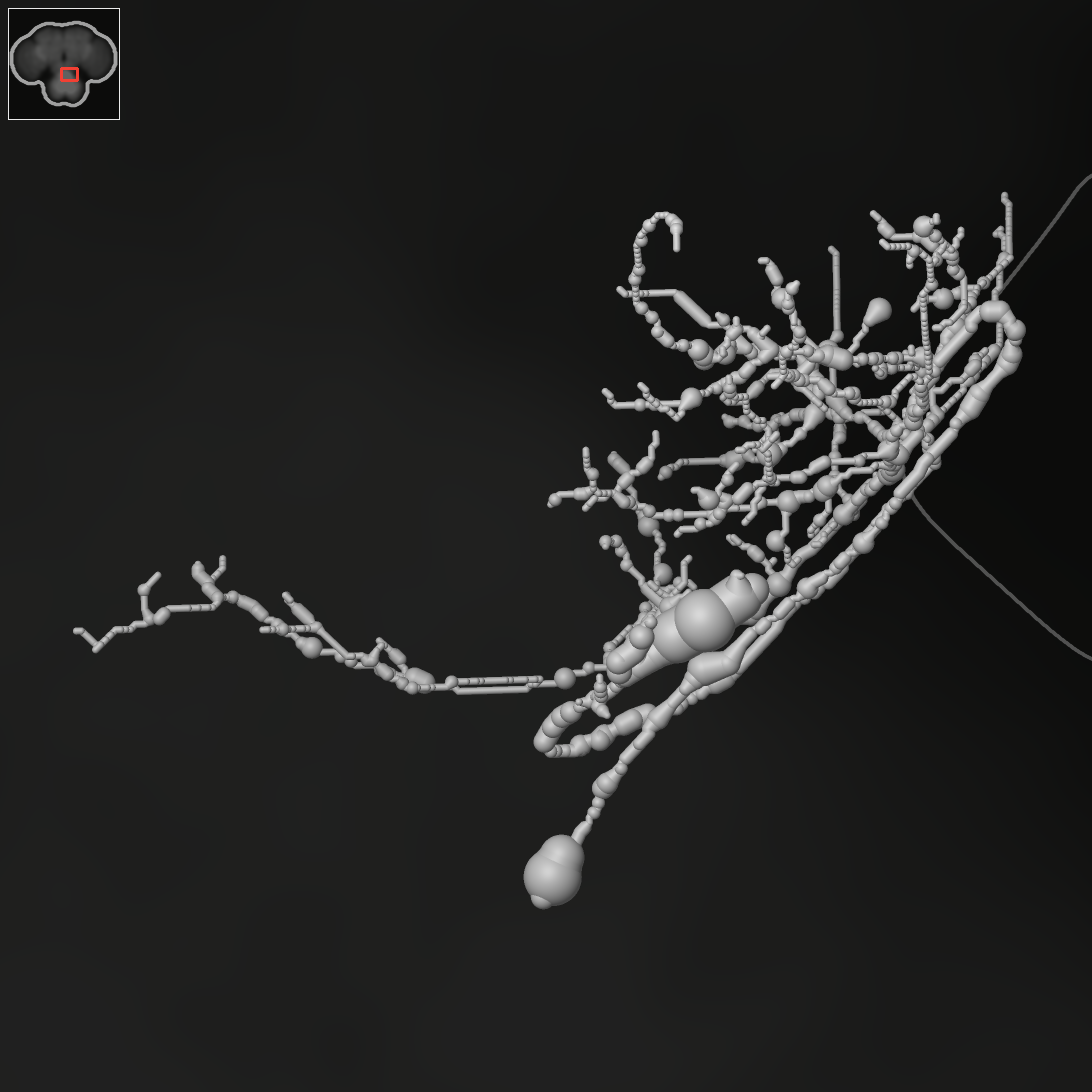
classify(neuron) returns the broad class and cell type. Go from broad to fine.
motor neuron of the brain; MN4a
